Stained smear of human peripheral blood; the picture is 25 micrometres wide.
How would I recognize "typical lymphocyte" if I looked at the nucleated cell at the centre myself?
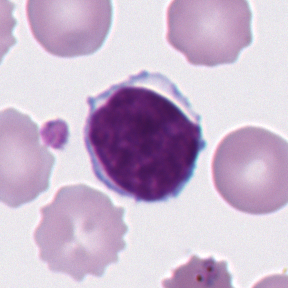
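Most of what this cell shows fits a typical lymphocyte.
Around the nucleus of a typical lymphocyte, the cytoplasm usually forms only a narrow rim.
Here the round nucleus fills almost the whole cell and leaves just such a narrow rim, widest along the top and upper right.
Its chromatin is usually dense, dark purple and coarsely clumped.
That agrees with the dense, dark purple chromatin seen here, its coarse clumps separated by slightly lighter patches. The cytoplasm itself is very pale, nearly colourless with a faint bluish tint.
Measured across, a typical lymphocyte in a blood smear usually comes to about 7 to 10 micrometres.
Against that, the nucleus alone is about 10 micrometres across, already at the top of the usual range for the whole cell.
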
